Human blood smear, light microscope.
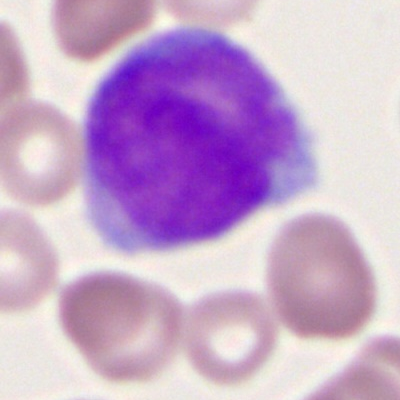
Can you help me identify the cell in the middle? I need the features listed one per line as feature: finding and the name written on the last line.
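Outline: roughly round, slightly irregular margin
Nucleus: fills most of the cell
Cleft: paler fold across the upper nucleus
Cytoplasm: thin rim, pale blue
Identity: myeloblast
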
